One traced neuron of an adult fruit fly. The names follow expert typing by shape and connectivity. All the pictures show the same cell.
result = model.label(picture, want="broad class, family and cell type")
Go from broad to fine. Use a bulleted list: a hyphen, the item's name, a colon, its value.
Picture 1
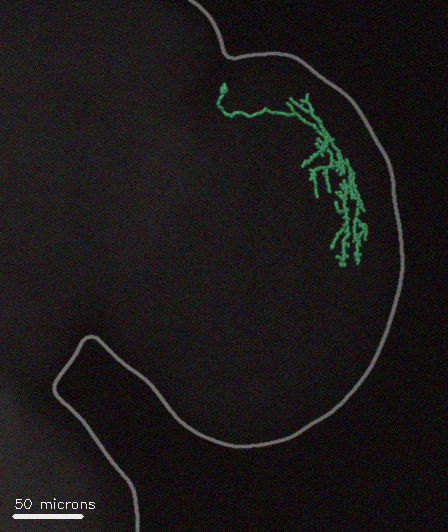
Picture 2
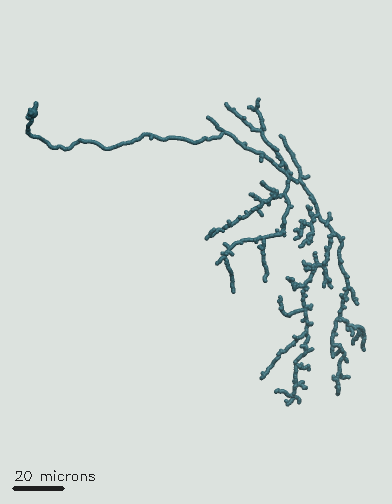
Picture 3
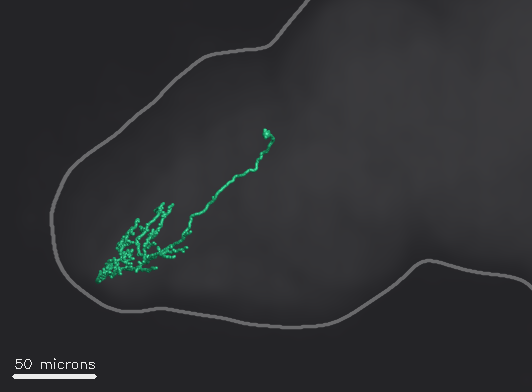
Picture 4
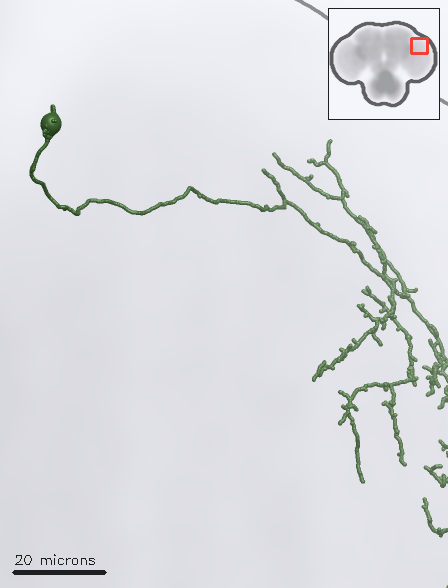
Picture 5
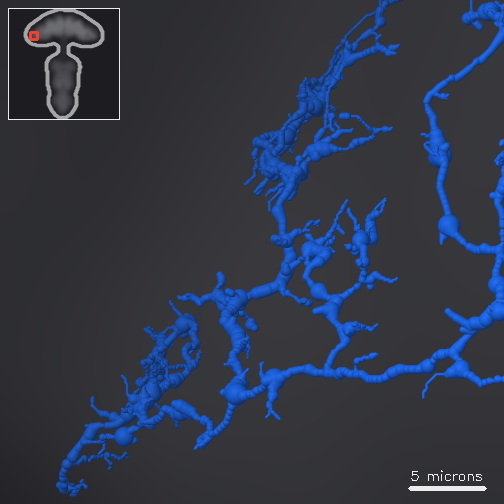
- broad class: optic-lobe intrinsic neuron
- family: Cm
- cell type: Cm12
